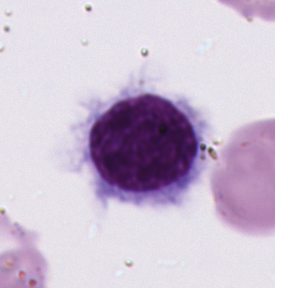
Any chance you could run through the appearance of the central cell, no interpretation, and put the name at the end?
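Chromatin dark purple, dense, faintly mottled. Cytoplasm a narrow rim around the nucleus, pale greyish blue, no granules visible. Result: hairy cell.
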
